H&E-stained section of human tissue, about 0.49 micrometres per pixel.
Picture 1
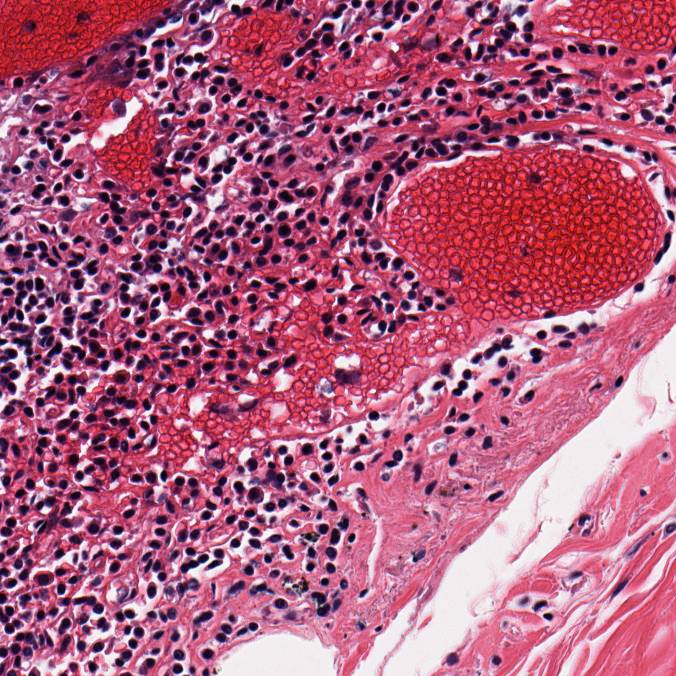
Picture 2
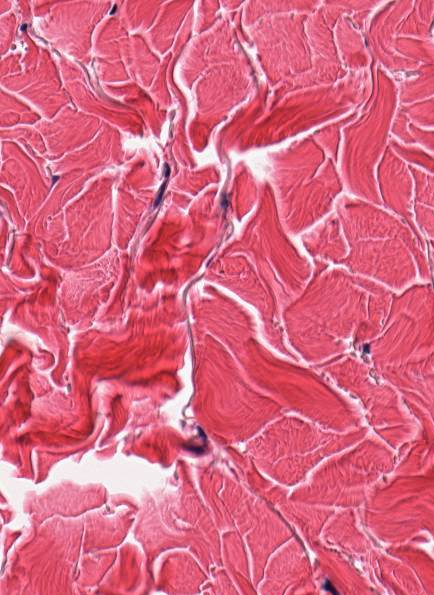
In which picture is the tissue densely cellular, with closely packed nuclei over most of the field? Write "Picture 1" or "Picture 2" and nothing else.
Picture 1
